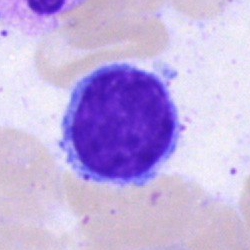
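Lymphocyte from a stained human bone marrow smear, the central cell. Its outline is round, though the edge looks slightly ragged, with small blebs along the left and lower border. The cytoplasm appears only as a thin blue rim around the nucleus. Within the nucleus, I can't make out any distinct nucleoli.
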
